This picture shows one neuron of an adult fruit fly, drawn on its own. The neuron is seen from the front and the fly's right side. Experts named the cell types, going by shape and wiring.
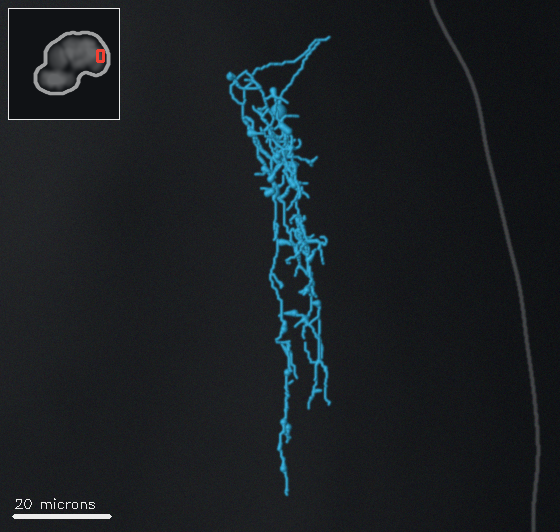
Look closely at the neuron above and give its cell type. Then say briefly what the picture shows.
It is of cell type Cm6. Its broad class is optic-lobe intrinsic neuron. By the scale bar it is about 95 microns tall in this view. Dozens of branch ends can be seen.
